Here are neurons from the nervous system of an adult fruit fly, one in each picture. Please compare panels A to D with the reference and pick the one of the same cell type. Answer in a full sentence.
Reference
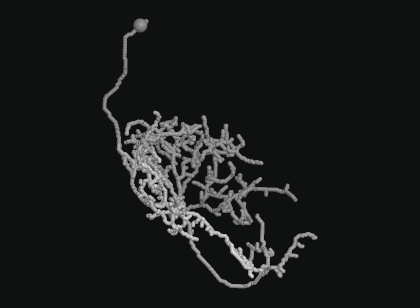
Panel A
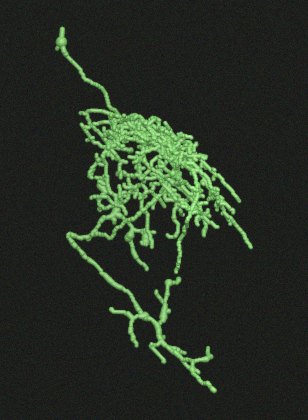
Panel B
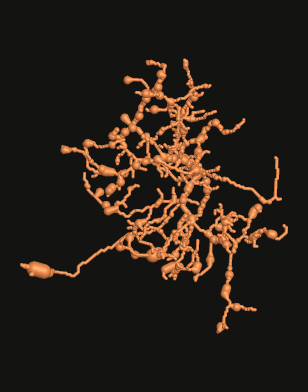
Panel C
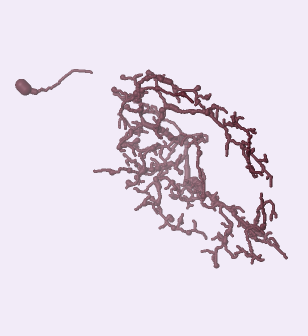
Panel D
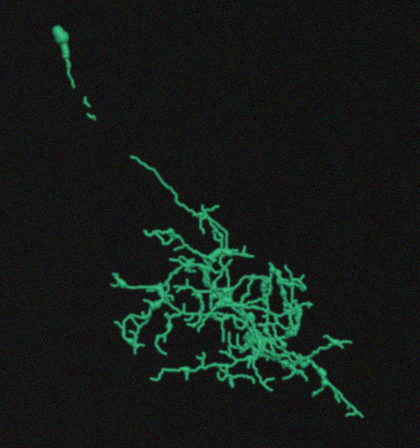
Panel C is of the same cell type.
